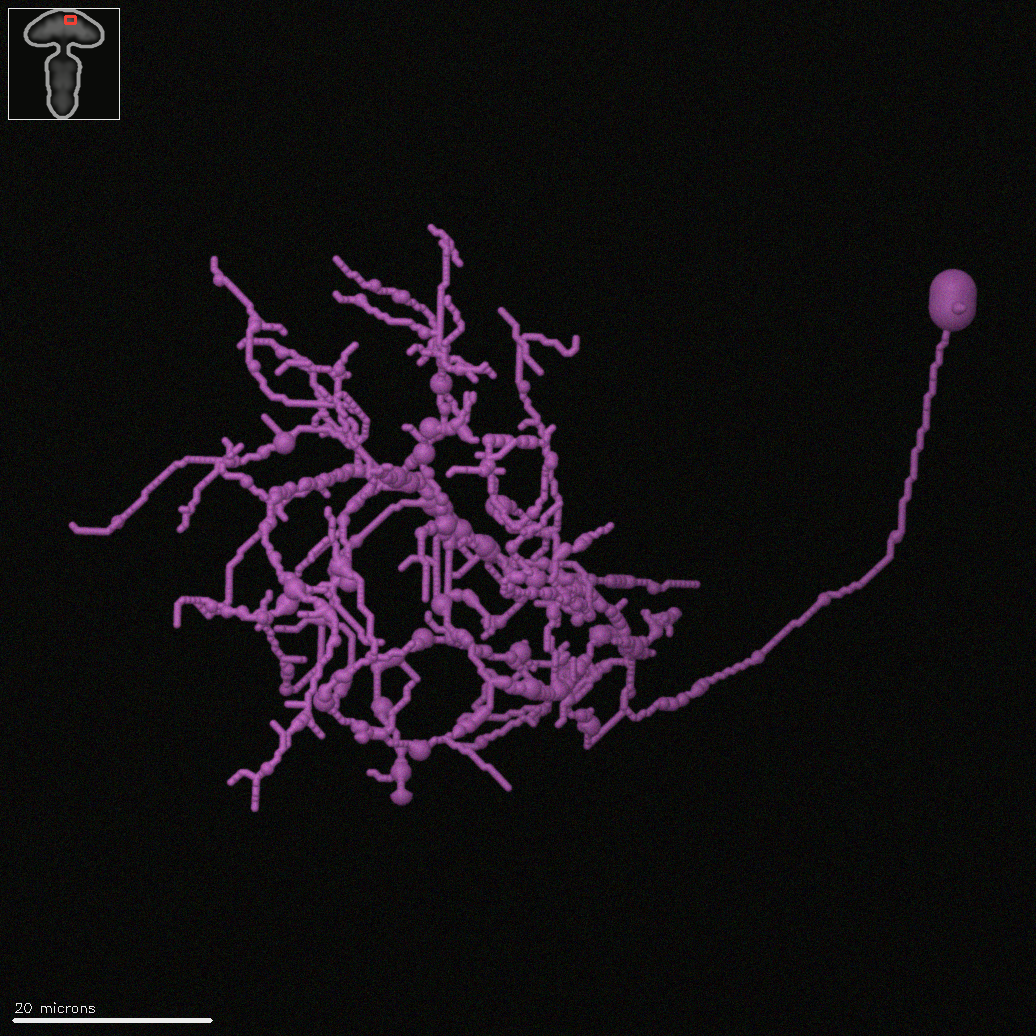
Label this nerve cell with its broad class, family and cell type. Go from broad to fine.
central-brain intrinsic neuron; hemilineage EBa1; CRE051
